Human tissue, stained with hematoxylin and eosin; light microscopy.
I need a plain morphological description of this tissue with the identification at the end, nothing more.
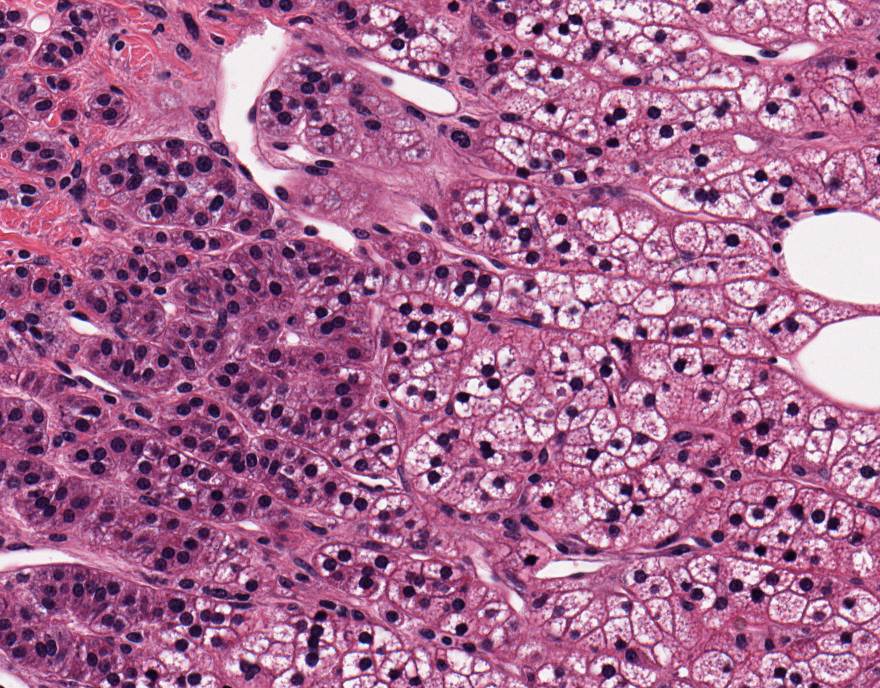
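Rounded nests and short cords of cells are separated by thin pink strands. Right-sided cells show abundant finely vacuolated, foamy cytoplasm and sharp borders; left-sided cells have granular, non-vacuolated cytoplasm and closer nuclei. Each cell has one small, round, dark nucleus. This is adrenal gland.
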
